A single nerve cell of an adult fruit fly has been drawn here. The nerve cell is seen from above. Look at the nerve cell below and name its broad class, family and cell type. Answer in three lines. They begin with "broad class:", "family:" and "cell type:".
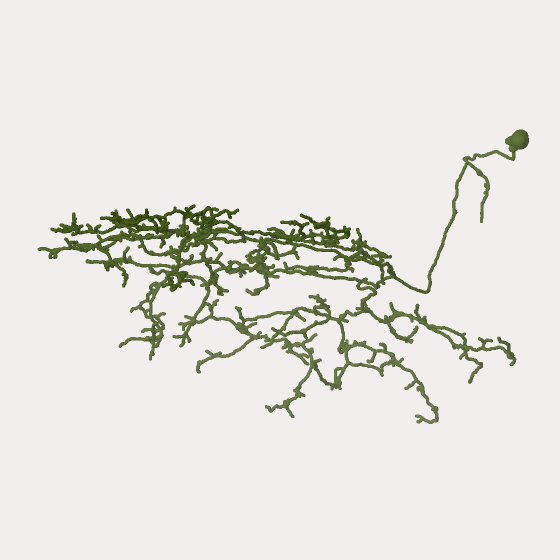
broad class: optic-lobe intrinsic neuron
family: Cm
cell type: Cm17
